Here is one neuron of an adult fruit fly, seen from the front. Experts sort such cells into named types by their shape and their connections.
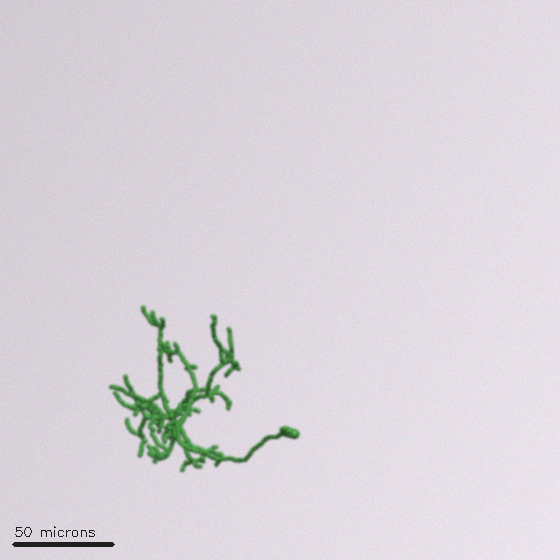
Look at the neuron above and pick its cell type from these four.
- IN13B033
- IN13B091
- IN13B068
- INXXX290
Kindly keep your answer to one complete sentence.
This neuron is assigned to the cell type IN13B033.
